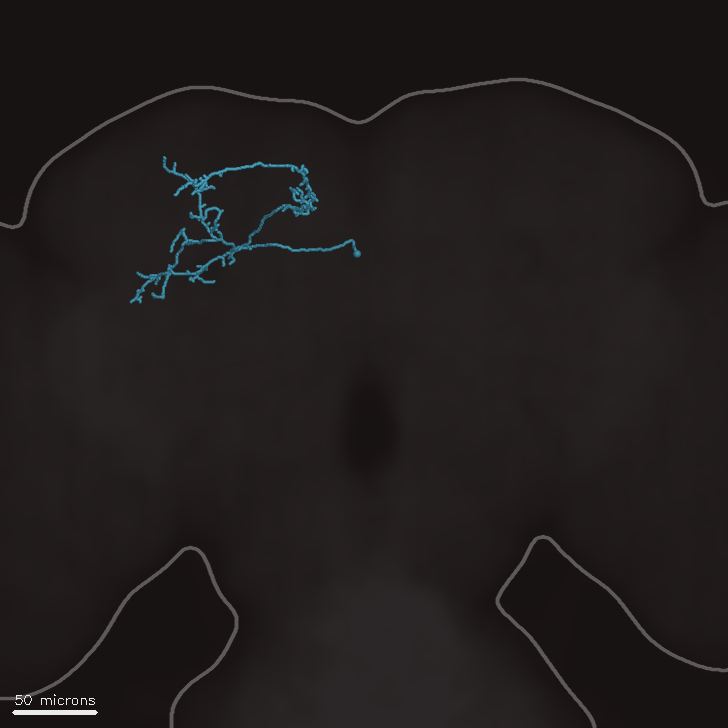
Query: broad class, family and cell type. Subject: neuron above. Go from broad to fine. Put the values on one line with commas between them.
central-brain intrinsic neuron, hemilineage DM3_dorso_lateral, SMP328_a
